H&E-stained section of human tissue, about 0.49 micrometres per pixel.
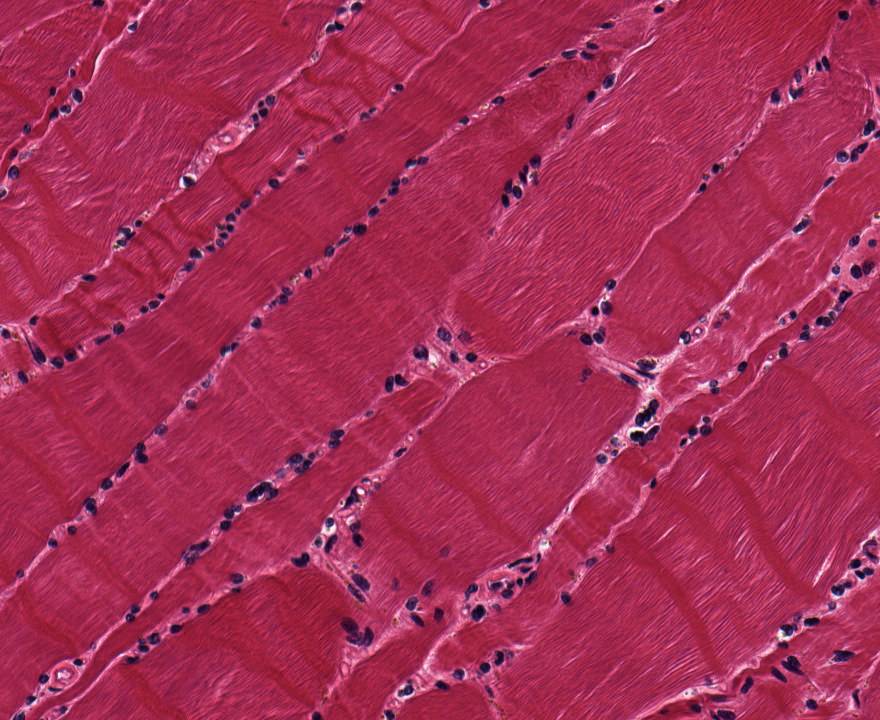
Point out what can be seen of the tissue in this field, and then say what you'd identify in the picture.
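Long parallel muscle fibres cross the field diagonally, lower left to upper right. Cytoplasm: deeply eosinophilic red-pink, finely striated lengthwise. Nuclei: small, dark, oval to elongated. Thin pale endomysium between fibres holds capillaries, some containing red cells, most visibly right of centre. This is skeletal muscle.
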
